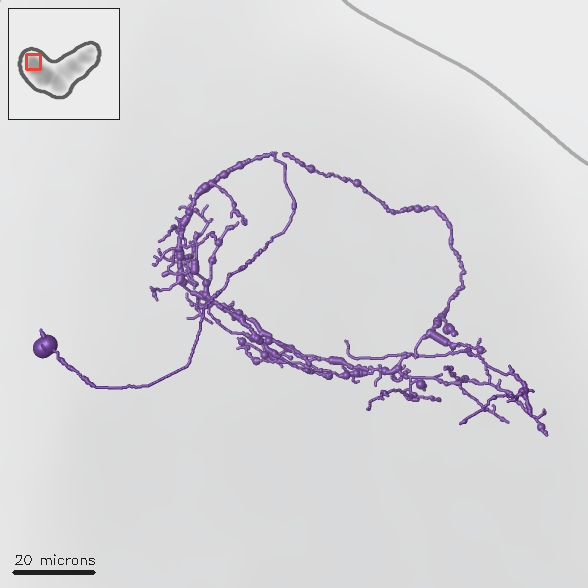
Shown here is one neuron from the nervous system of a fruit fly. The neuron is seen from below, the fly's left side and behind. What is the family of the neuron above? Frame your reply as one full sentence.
As for family, the neuron falls under hemilineage SIPa1_ventral.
